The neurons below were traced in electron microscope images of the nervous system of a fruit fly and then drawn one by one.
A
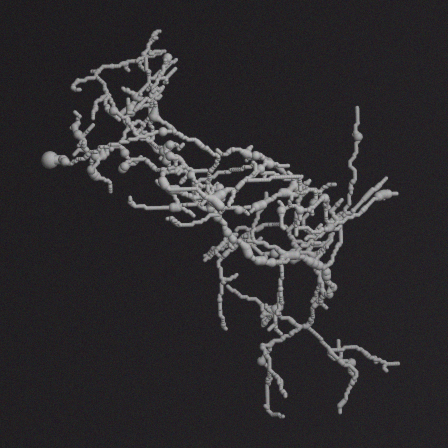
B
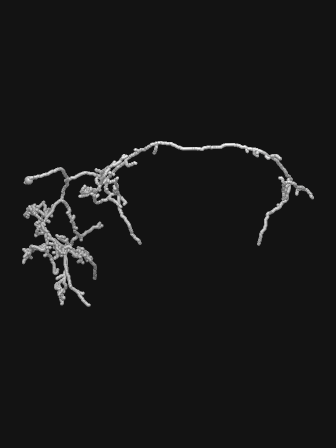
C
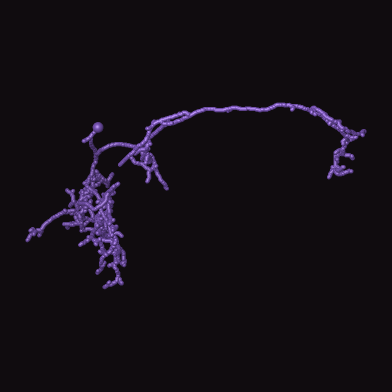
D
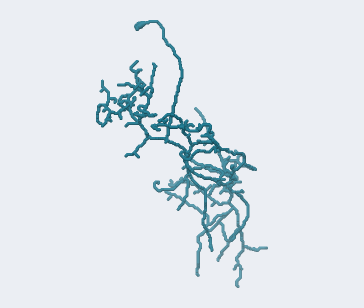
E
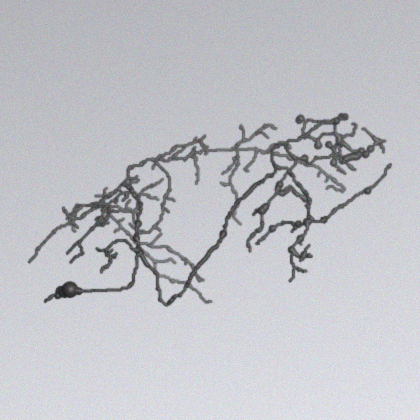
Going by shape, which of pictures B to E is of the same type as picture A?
Picture D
